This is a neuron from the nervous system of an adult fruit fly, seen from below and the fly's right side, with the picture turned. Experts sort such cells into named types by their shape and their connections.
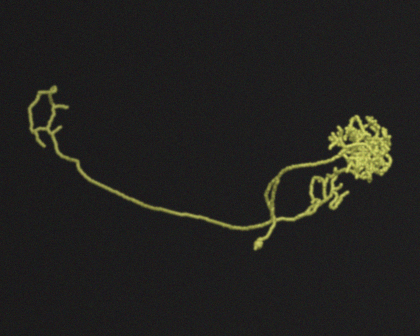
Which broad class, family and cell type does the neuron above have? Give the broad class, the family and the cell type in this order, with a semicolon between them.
central-brain intrinsic neuron; hemilineage LHd1; CB3374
